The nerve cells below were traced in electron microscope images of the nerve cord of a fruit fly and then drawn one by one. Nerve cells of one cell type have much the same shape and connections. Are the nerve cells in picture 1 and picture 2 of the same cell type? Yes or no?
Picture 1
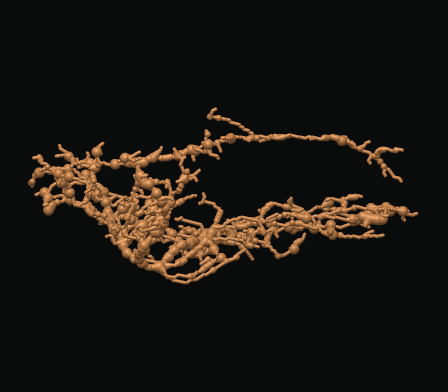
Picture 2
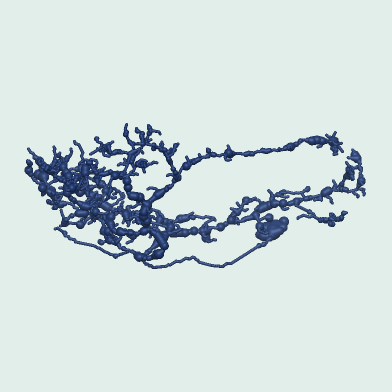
yes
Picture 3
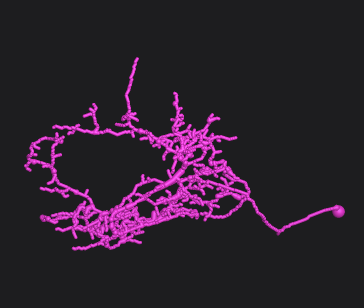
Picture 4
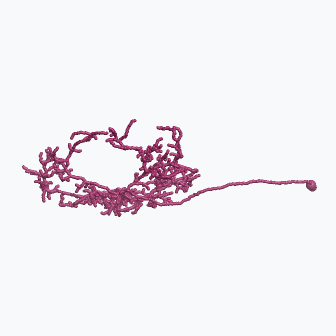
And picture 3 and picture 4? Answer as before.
yes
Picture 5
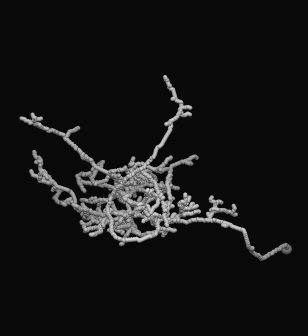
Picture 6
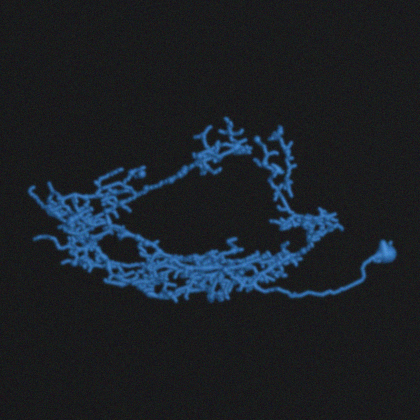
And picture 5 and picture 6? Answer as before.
no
